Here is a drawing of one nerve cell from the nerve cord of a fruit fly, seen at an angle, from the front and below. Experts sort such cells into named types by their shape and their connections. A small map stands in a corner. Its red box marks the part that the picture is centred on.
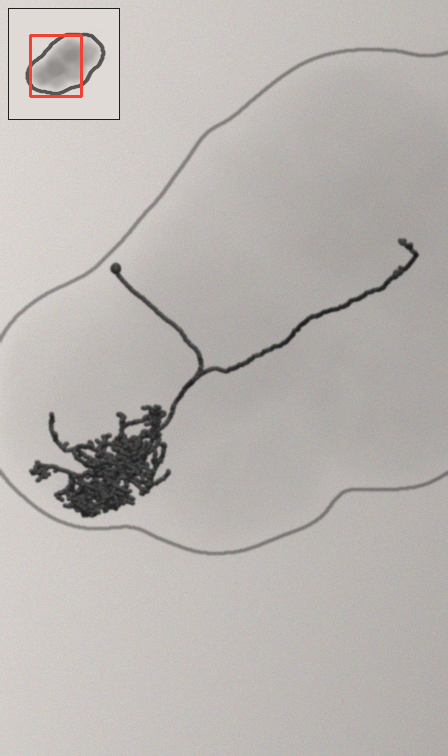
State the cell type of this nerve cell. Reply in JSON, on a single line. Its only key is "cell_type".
{"cell_type": "IN23B030"}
